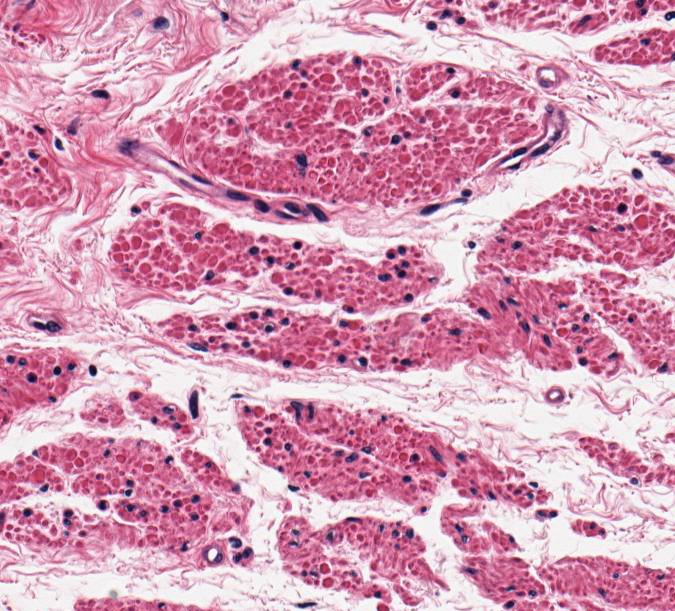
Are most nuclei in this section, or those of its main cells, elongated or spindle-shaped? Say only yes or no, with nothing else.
No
